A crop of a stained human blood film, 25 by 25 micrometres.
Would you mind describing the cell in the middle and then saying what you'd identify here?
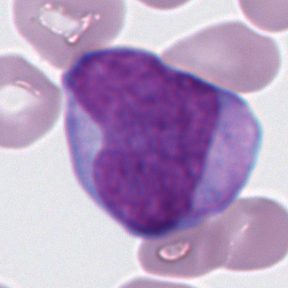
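Starting with the chromatin, it is finely stippled and fairly even, with no coarse dark clumps. Turning to position, the cytoplasm lies mainly to the left and right of the nucleus, while the nucleus reaches the upper edge of the cell. Checking the cytoplasm, neither distinct granules nor clear vacuoles are seen. The cell in the middle is an atypical promyelocyte.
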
